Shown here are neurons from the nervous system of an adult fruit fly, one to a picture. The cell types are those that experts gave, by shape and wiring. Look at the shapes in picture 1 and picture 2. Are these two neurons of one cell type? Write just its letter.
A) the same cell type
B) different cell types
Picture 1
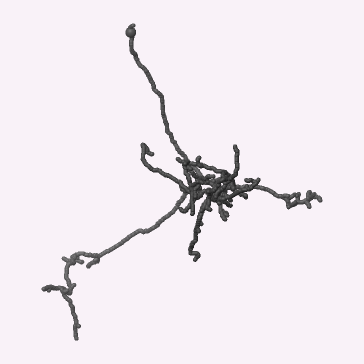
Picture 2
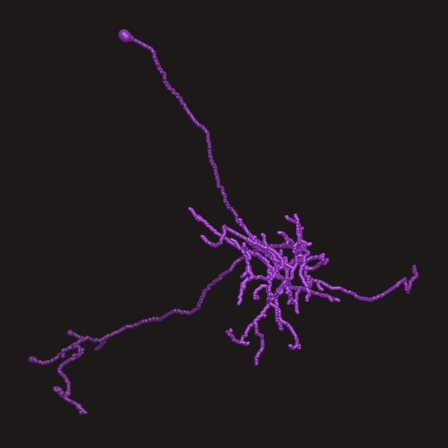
A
